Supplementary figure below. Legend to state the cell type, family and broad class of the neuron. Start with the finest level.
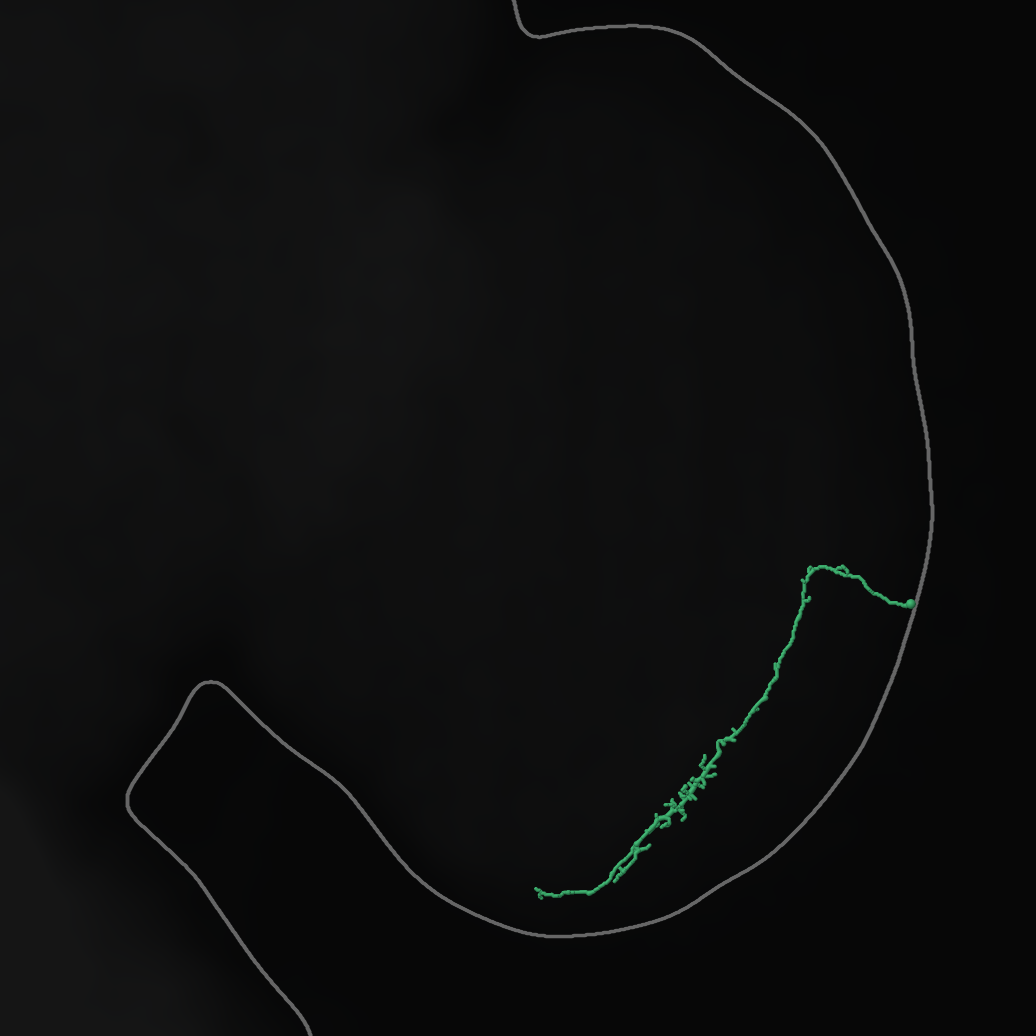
Dm3c; Dm; optic-lobe intrinsic neuron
